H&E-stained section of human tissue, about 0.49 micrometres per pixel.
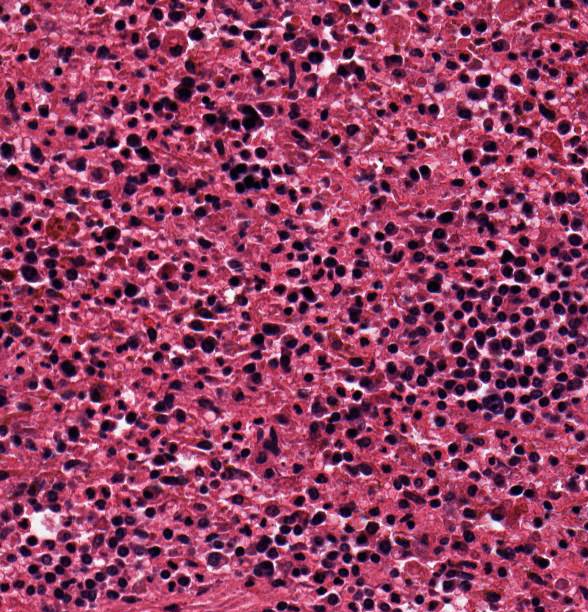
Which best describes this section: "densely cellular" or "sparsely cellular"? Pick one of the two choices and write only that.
Densely cellular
